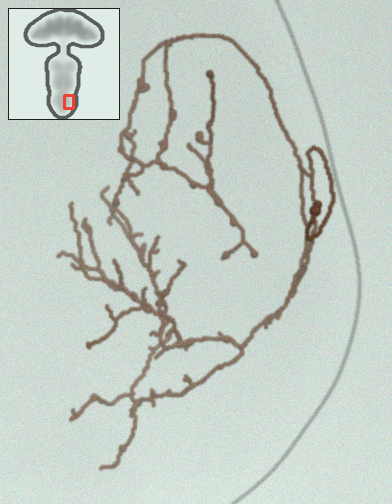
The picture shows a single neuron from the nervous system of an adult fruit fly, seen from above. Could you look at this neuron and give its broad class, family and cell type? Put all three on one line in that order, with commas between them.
nerve-cord intrinsic neuron, hemilineage 09A, IN09A088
